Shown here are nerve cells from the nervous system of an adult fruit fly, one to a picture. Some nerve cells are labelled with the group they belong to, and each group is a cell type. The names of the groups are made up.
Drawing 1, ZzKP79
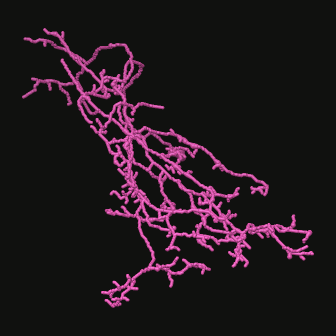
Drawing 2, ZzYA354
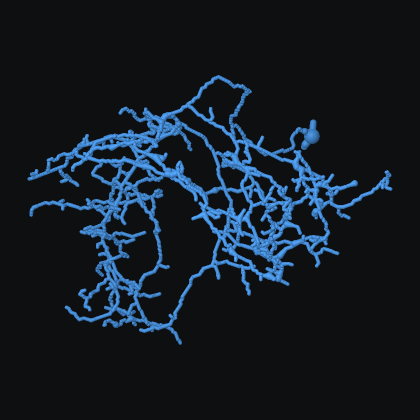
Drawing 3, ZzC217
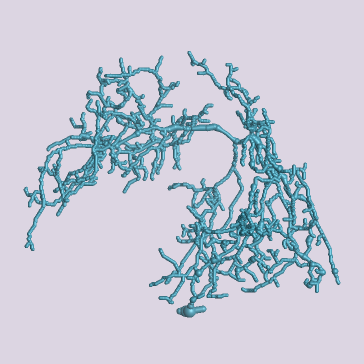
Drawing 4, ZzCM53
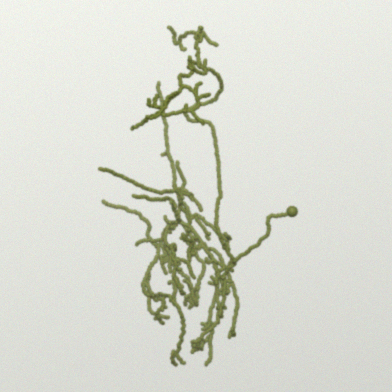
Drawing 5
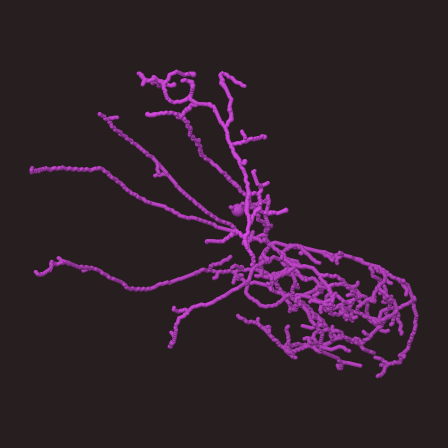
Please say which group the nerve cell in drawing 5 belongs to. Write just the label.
ZzCM53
